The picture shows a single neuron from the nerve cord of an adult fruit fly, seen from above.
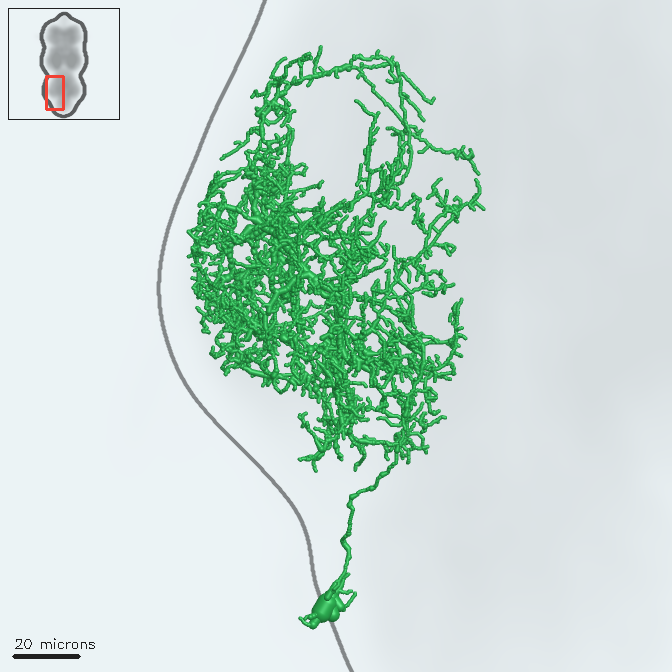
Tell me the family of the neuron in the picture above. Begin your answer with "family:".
family: hemilineage 21A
